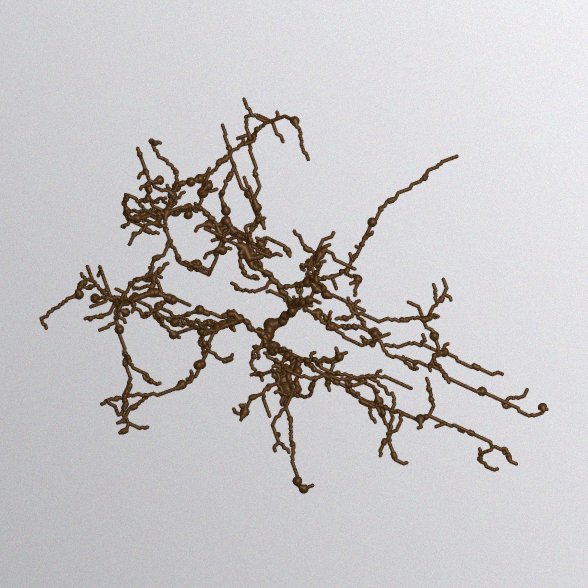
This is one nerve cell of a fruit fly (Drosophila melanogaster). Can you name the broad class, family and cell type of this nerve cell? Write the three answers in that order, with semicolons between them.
nerve-cord intrinsic neuron; hemilineage 00A; IN00A059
